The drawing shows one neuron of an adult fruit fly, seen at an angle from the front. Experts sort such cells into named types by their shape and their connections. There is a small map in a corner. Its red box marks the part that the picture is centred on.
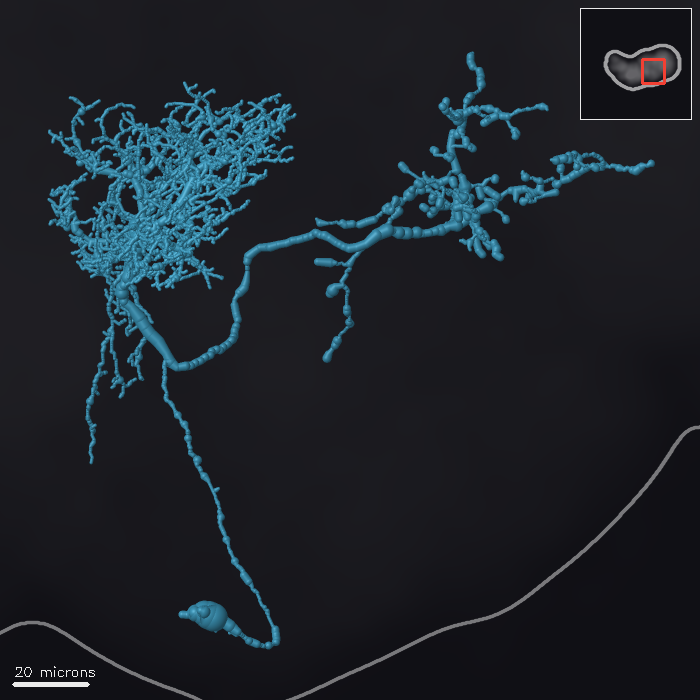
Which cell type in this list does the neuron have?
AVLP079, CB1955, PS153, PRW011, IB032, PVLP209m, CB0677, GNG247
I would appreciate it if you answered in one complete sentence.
It is as CB0677 that this neuron is typed.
